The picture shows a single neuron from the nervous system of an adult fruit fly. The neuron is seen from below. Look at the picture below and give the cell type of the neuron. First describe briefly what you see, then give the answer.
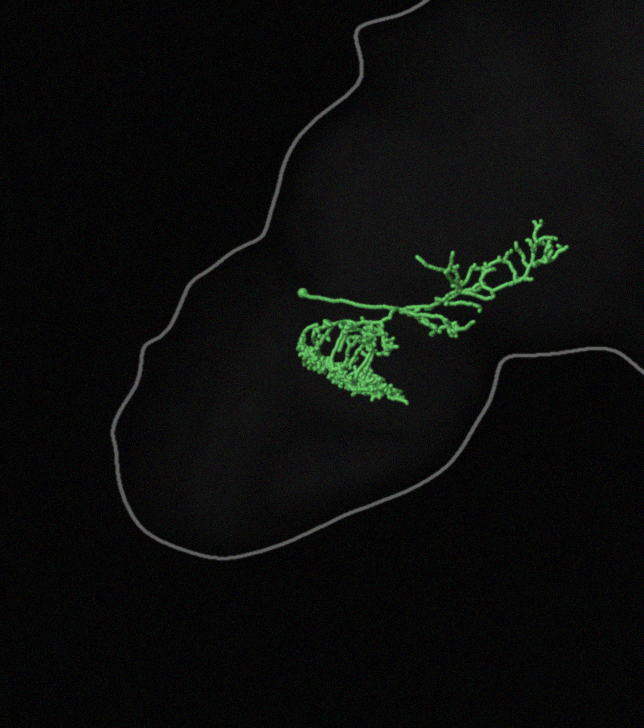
It lies in the brain. Its cell body lies in the middle of the picture. It is a visual projection neuron. It is of cell type LoVP50.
